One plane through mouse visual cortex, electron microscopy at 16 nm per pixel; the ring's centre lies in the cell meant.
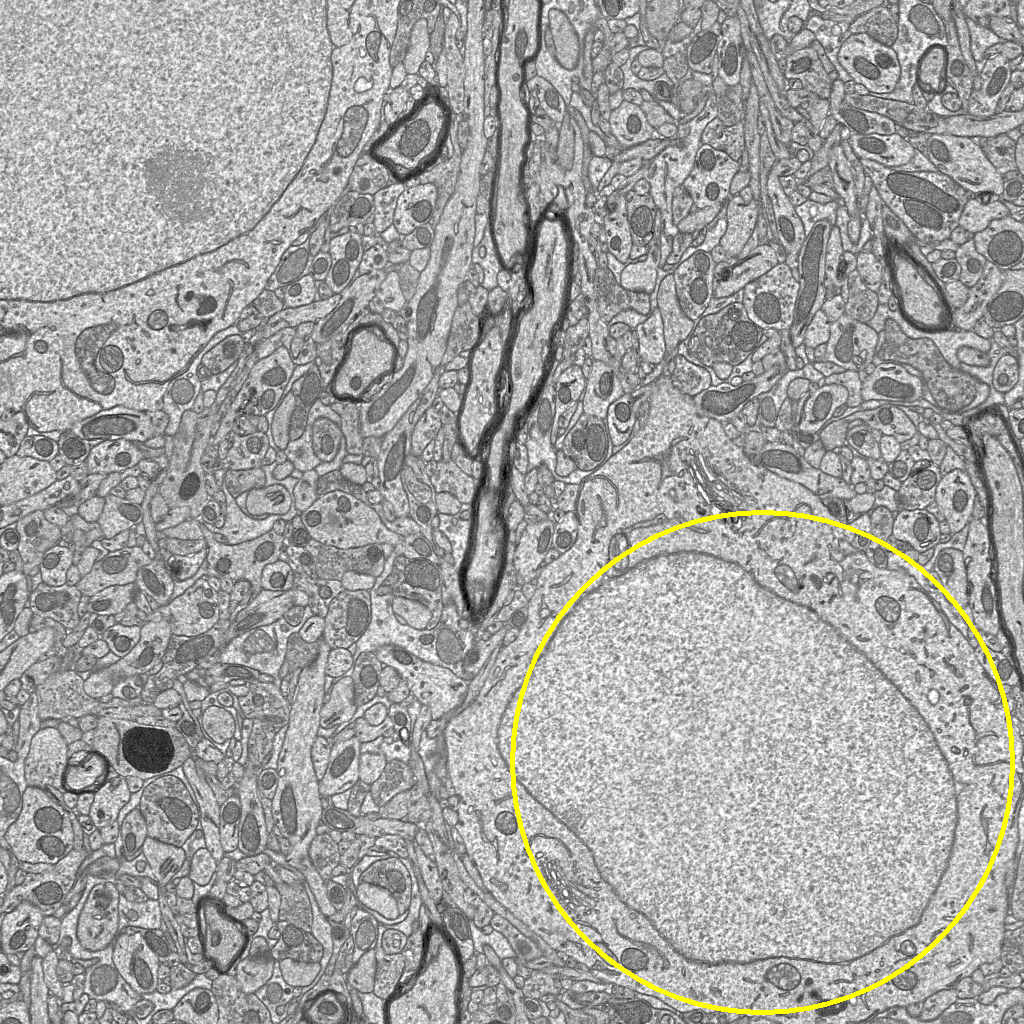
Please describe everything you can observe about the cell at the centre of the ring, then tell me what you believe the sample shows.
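A large oval nucleus takes up most of the ring, its entire outline in view. The envelope is smooth and lacks deep infoldings. Chromatin is pale and finely dispersed, without dark clumps beneath the envelope. Just a few mitochondria are scattered through the cytoplasmic rim. This is an excitatory neuron.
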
